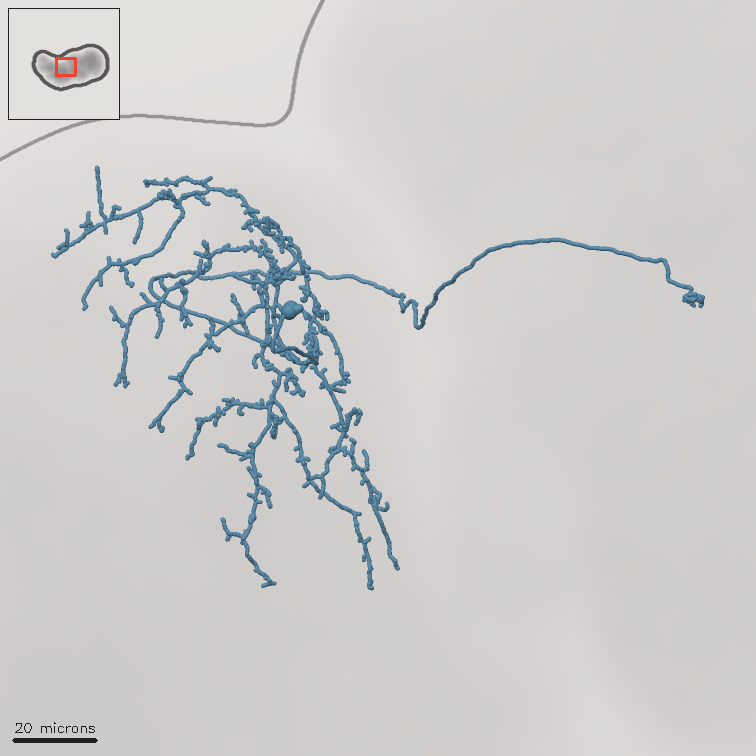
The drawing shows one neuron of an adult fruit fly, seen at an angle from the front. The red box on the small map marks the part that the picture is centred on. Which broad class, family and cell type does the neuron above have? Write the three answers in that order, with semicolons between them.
visual projection neuron; MeTu; MeTu3a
